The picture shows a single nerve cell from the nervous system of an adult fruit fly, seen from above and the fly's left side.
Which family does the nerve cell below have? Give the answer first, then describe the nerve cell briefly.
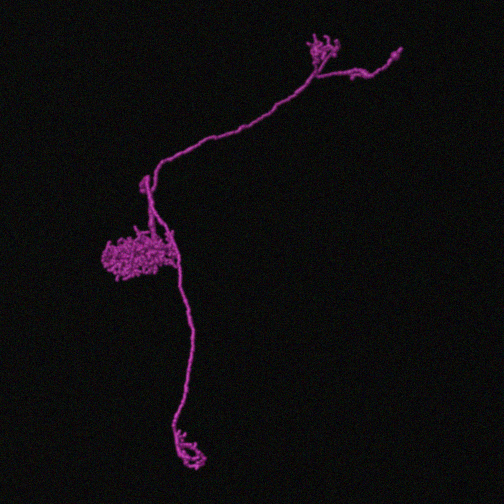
The name of its family is class CX. This is a central-brain intrinsic neuron. The cell body is at the upper right of the picture. Dozens of branch ends can be seen.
